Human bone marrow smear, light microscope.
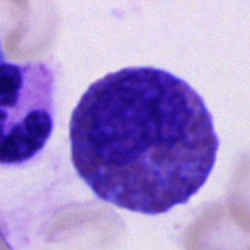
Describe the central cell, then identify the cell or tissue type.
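Look first at the outline, which is round. No distinct nucleoli can be made out, and there are no vacuoles in the cell. Just to its left is a separate cell with a lobed nucleus and lilac cytoplasm. The cell we're looking at is an eosinophil.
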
